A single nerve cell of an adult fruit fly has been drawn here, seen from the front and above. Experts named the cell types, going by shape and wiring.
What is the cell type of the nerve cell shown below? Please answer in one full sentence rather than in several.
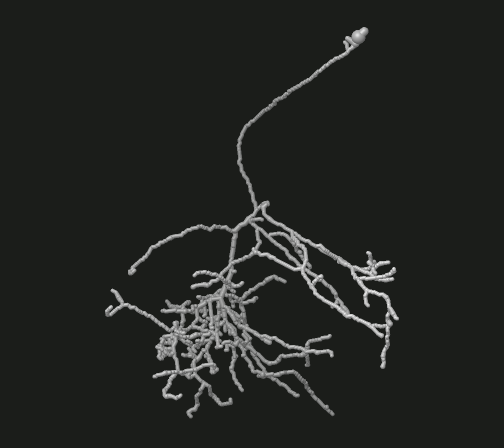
The cell type designation of this nerve cell is PVLP111.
